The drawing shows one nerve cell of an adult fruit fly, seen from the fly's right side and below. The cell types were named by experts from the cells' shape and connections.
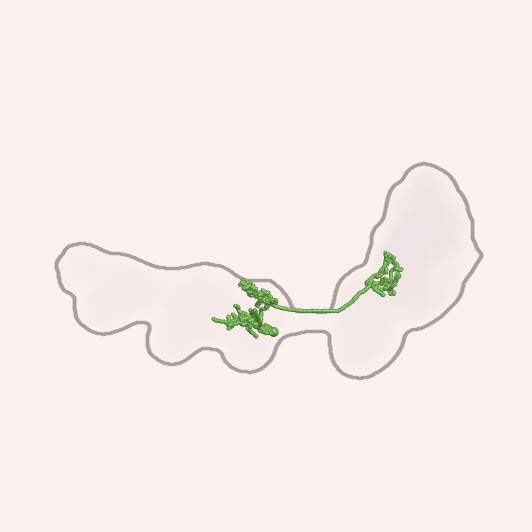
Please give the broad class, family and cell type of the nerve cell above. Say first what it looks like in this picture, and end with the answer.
As drawn here it is wider than it is tall. This is an ascending neuron. The family is hemilineage 18B. Its cell type is AN18B023.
